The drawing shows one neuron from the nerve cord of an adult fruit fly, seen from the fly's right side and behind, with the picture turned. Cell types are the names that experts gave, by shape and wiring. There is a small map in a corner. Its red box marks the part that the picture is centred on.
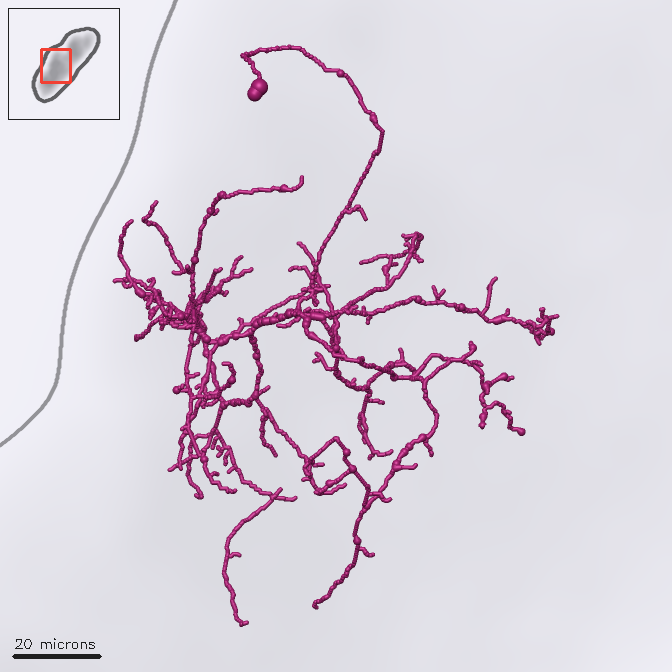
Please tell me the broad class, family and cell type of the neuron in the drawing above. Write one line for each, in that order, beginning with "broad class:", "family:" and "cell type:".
broad class: nerve-cord intrinsic neuron
family: hemilineage 20A.22A
cell type: IN20A.22A022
